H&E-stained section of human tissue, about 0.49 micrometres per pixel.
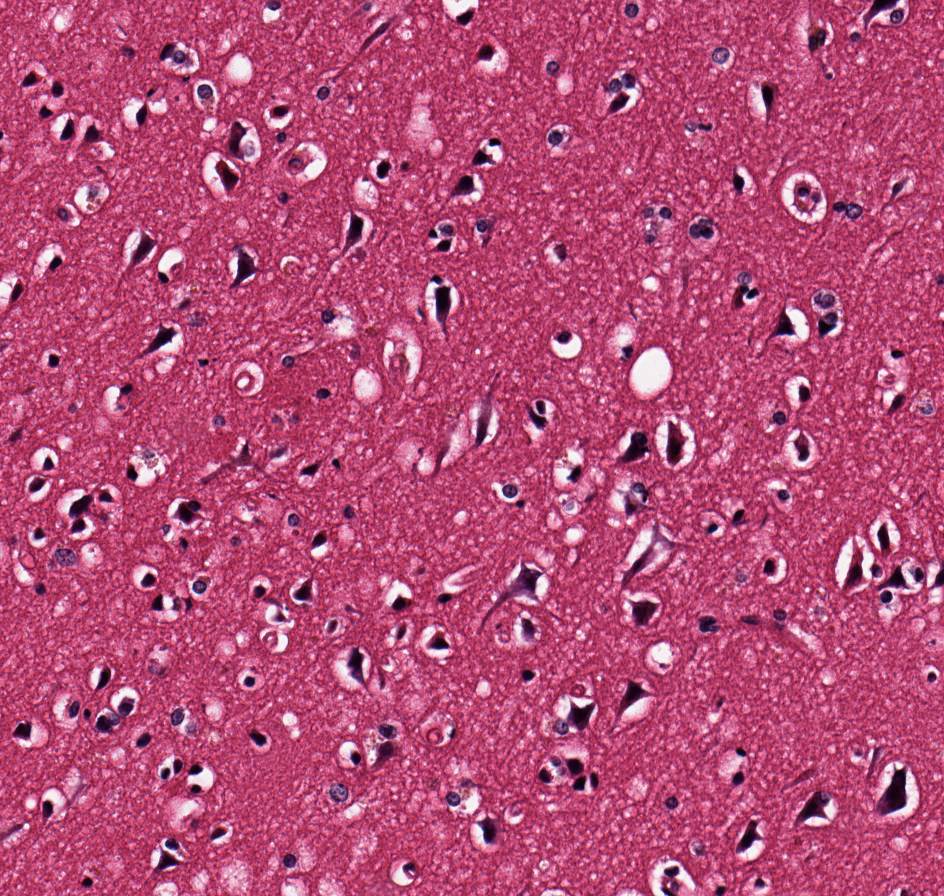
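Cerebral cortex. Cells lie singly and in small loose clusters across the field, forming no glands or epithelium. Several triangular neurons have a single tapering process from the apex. Small round dark nuclei with scant cytoplasm lie scattered between neurons, some pressed close beside them. The pink, finely granular background is dotted with many tiny round vacuoles.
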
